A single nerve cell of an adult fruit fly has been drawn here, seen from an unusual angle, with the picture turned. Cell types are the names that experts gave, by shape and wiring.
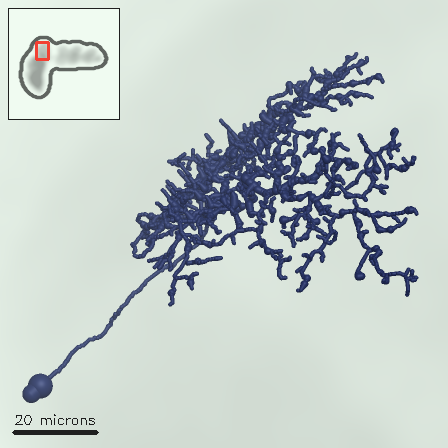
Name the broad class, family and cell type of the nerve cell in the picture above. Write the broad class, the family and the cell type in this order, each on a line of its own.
optic-lobe intrinsic neuron
Pm
Pm7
